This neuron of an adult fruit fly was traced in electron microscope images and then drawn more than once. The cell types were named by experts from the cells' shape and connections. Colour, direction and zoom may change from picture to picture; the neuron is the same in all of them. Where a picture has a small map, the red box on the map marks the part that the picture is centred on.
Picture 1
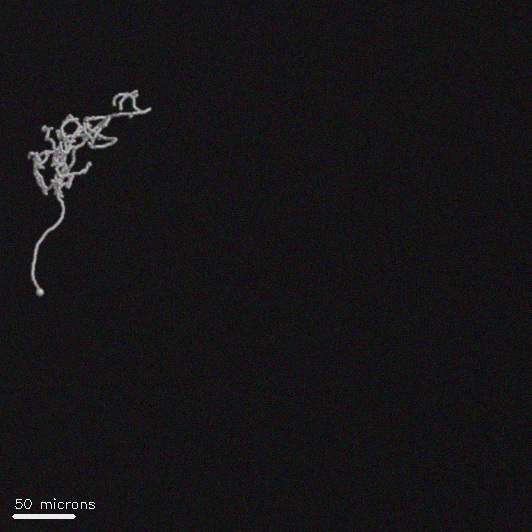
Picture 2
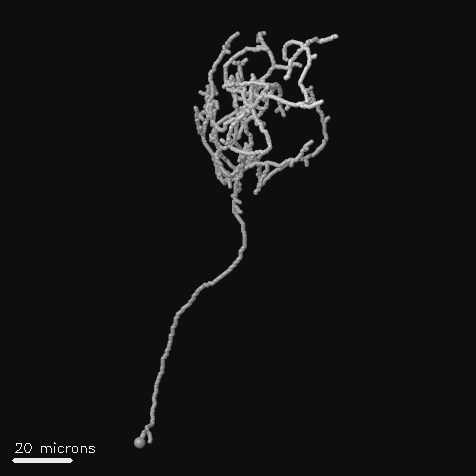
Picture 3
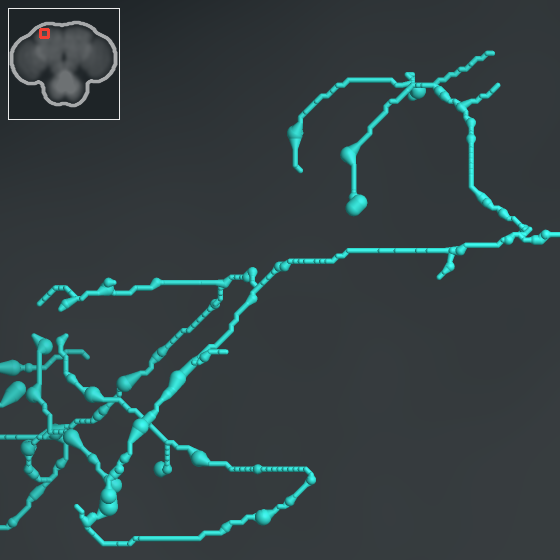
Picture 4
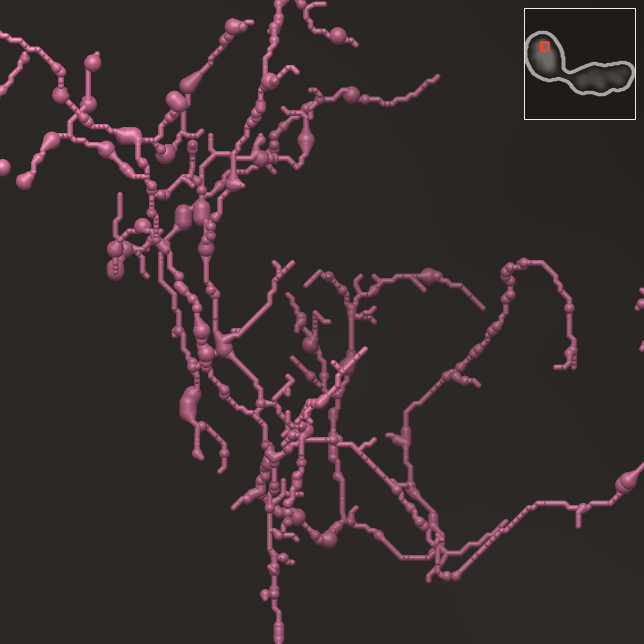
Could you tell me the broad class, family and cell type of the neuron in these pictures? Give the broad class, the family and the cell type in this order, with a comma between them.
central-brain intrinsic neuron, hemilineage LHa2, LHAV2e4_b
